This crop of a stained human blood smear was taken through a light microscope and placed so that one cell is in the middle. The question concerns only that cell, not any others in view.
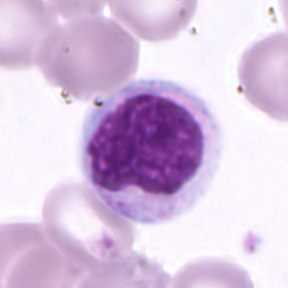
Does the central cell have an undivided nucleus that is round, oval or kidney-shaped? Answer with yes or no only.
Yes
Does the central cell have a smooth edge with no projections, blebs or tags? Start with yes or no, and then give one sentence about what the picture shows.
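Yes. The cell outline is round and smooth.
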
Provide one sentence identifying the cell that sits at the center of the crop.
The cell of interest, in the center, is a metamyelocyte.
